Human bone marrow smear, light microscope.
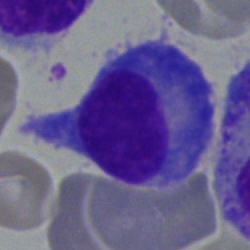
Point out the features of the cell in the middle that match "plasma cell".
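The deep blue cytoplasm, and plenty of it, goes with a plasma cell.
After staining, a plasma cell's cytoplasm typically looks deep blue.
The nucleus fits too, lying eccentric toward the left side of the cell.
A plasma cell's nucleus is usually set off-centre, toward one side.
Its chromatin is dark purple and dense. Then there's a tapering tail of cytoplasm reaching out to the left.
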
